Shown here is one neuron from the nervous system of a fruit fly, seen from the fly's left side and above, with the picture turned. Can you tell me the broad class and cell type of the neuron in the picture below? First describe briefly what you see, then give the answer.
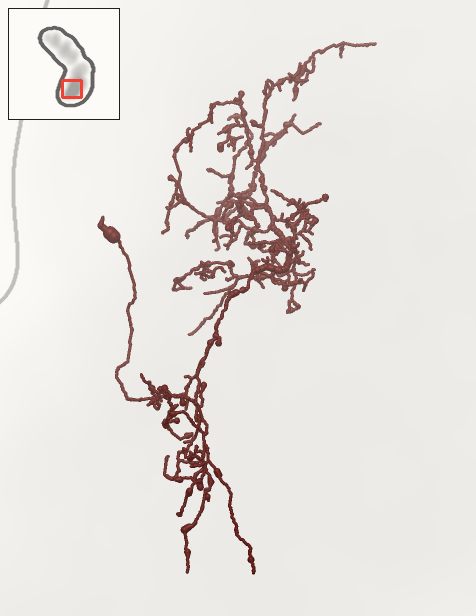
The cell body can be seen on the left of the picture. Dozens of branch ends can be seen. This is a central-brain intrinsic neuron. Its cell type is IB022.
